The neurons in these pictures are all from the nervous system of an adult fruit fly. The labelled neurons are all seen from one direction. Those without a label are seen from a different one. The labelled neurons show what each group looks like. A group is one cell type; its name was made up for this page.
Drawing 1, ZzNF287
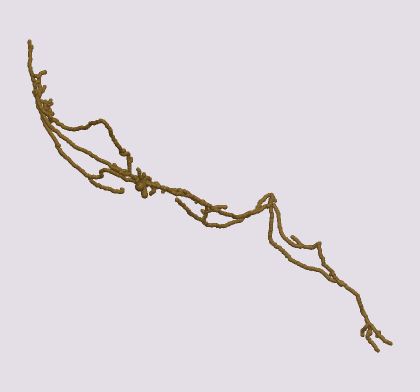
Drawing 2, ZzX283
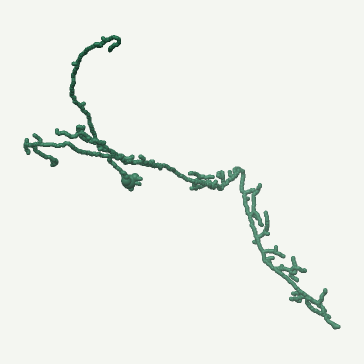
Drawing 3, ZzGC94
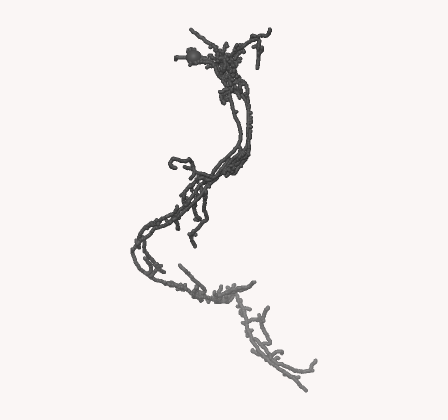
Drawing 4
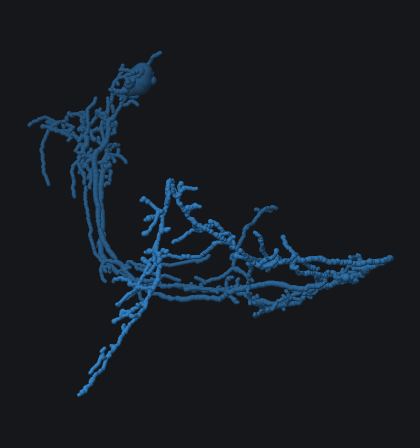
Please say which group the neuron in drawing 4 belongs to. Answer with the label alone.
ZzGC94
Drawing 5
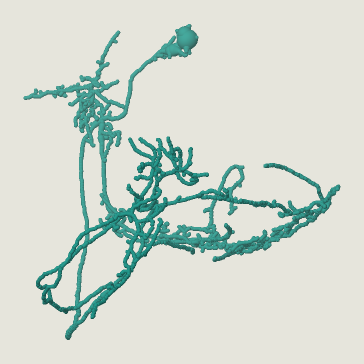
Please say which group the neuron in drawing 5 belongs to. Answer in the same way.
ZzGC94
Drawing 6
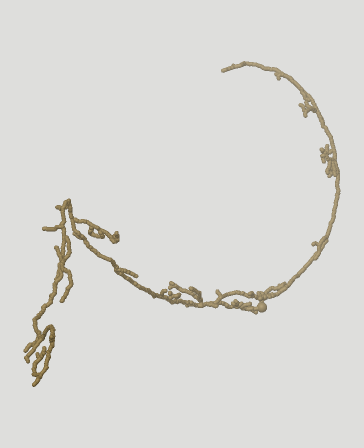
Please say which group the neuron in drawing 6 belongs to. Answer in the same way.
ZzNF287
